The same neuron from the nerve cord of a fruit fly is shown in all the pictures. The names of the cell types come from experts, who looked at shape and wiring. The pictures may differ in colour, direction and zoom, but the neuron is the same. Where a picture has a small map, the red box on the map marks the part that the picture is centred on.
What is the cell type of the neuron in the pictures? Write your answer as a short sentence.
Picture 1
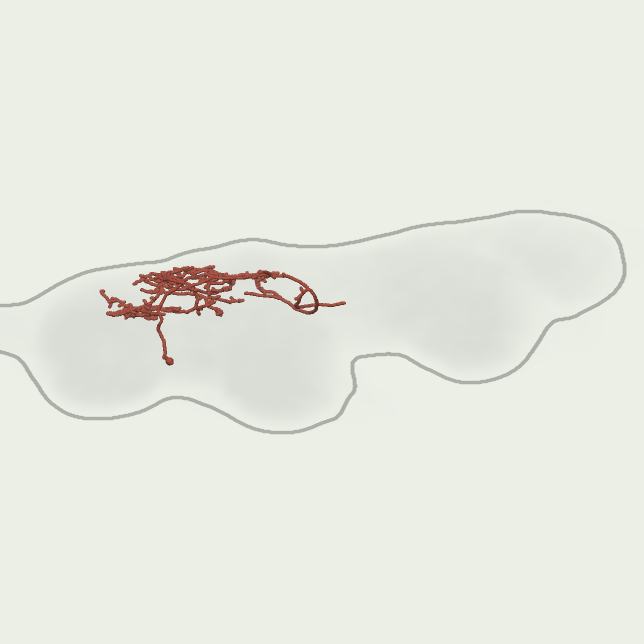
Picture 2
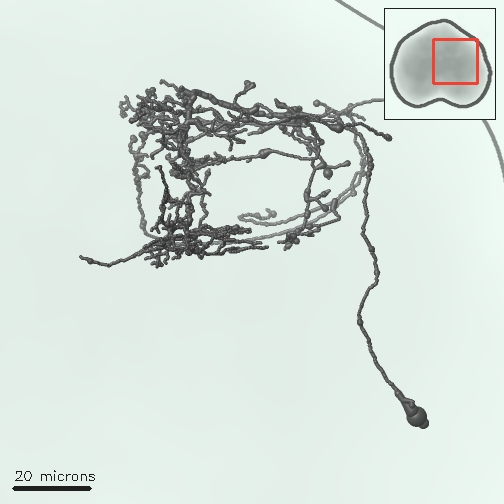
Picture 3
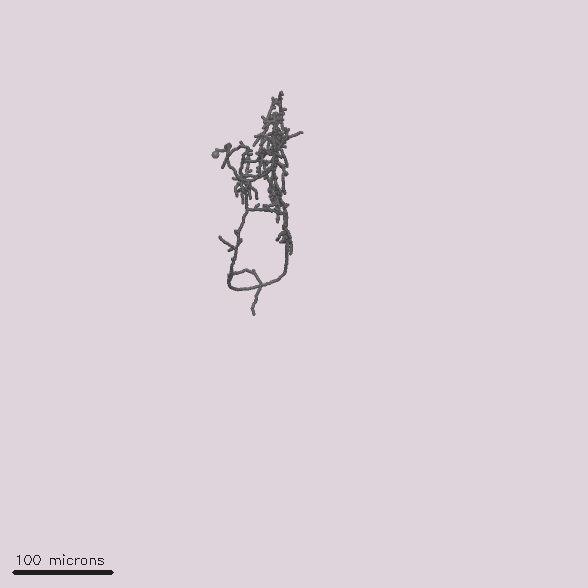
The cell type is IN03B043.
